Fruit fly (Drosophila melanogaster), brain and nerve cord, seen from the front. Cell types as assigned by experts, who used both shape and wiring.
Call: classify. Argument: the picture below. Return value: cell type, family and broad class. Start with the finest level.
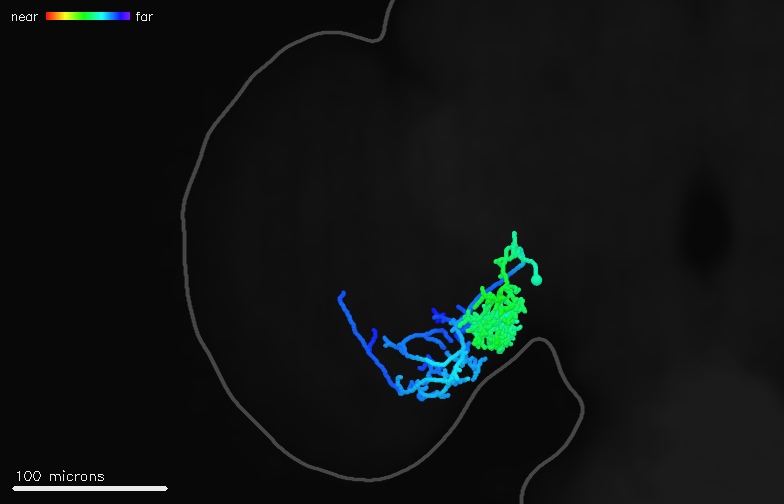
LOLP1; LOLP; optic-lobe intrinsic neuron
